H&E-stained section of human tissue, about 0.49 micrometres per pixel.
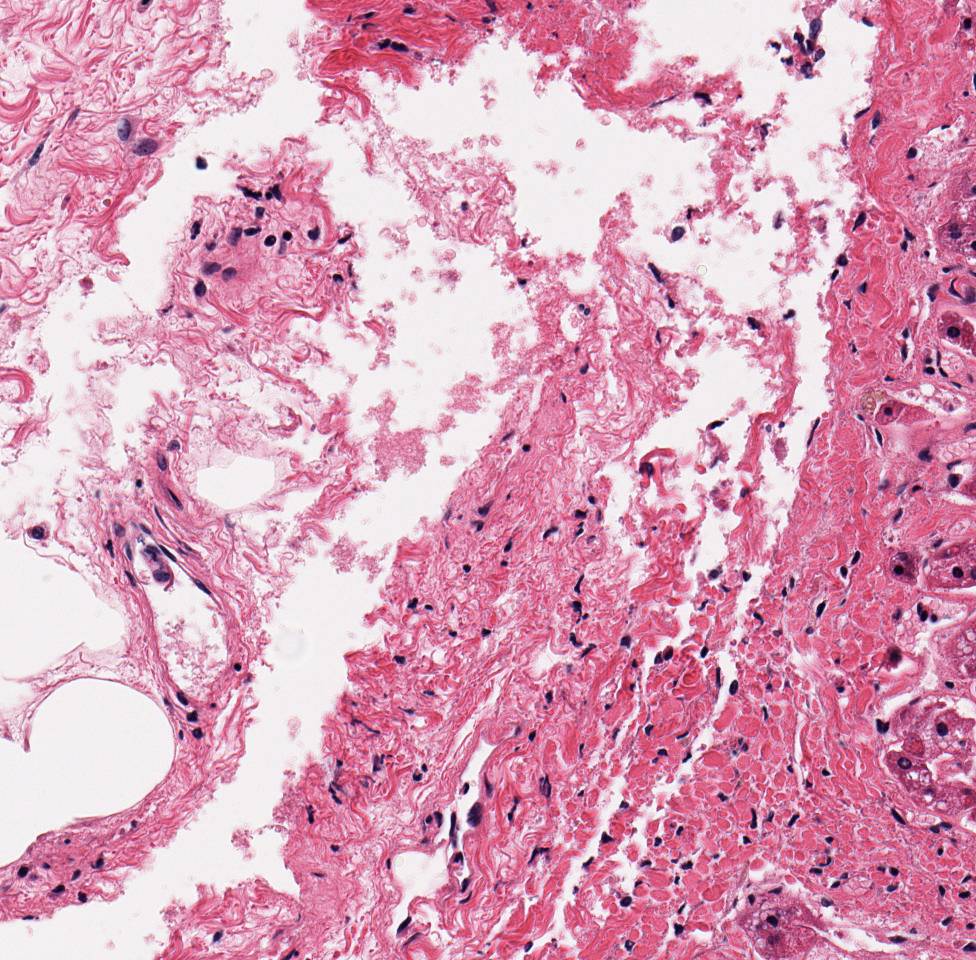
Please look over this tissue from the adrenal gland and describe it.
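Right and lower, you've got dense pink fibrous tissue; the upper and left part is loose, broken up by wide empty spaces. Much of the upper half is torn into frayed fragments separated by clefts. In the central band, wavy eosinophilic fibres run diagonally from lower left towards upper right. And the large rounded empty space at lower left is bounded by a thin rim of fibrous tissue.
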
